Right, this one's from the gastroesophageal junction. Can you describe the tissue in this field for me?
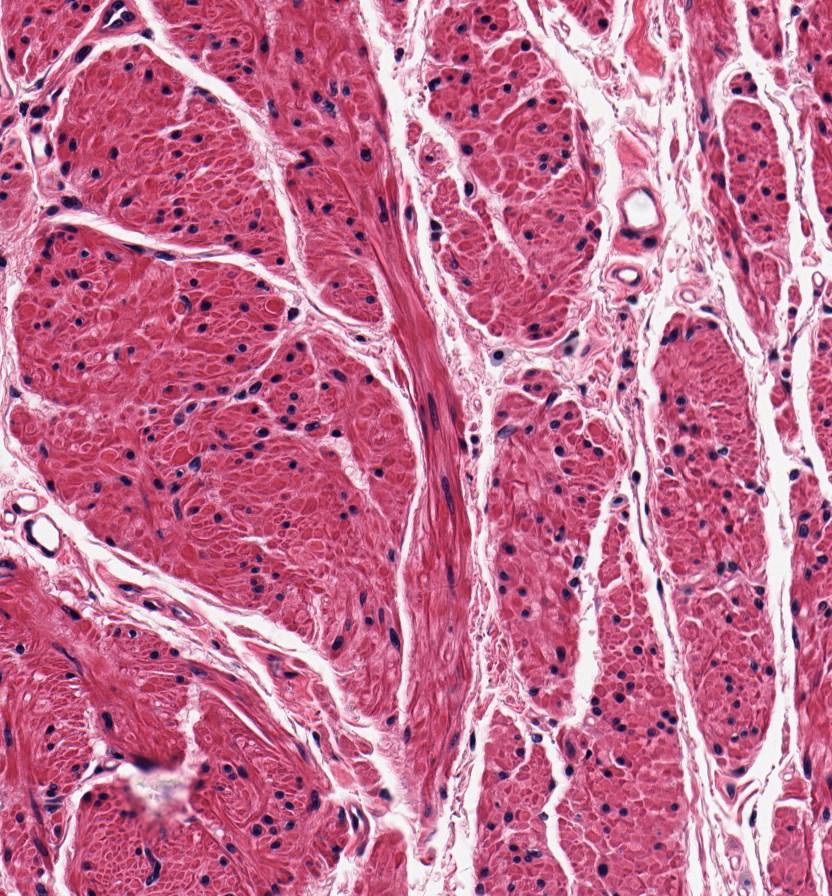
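The field consists of bundles of smooth muscle divided by thin connective tissue septa. Where bundles are cut across, the nuclei are small, round and dark, and only some cell profiles contain one. In the bundle cut lengthwise, elongated cigar-shaped nuclei lie along the cells. The cytoplasm of the muscle cells is dense and deeply pink.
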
